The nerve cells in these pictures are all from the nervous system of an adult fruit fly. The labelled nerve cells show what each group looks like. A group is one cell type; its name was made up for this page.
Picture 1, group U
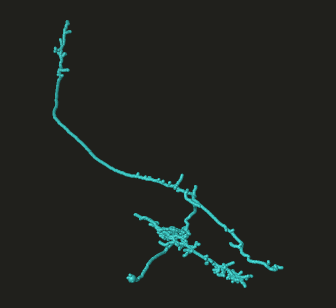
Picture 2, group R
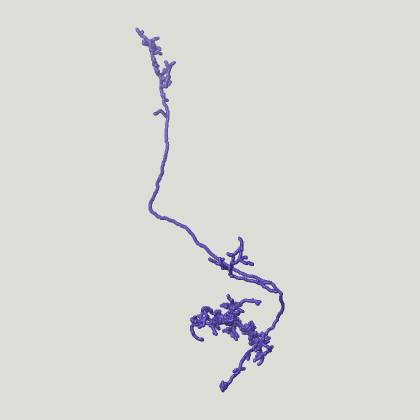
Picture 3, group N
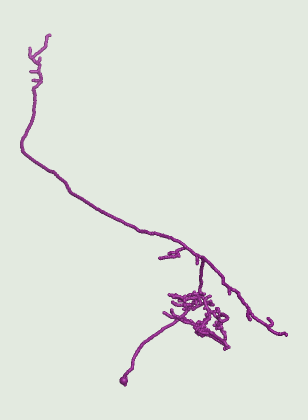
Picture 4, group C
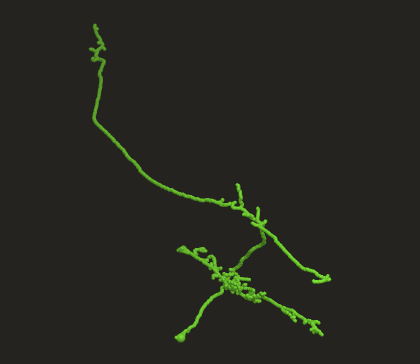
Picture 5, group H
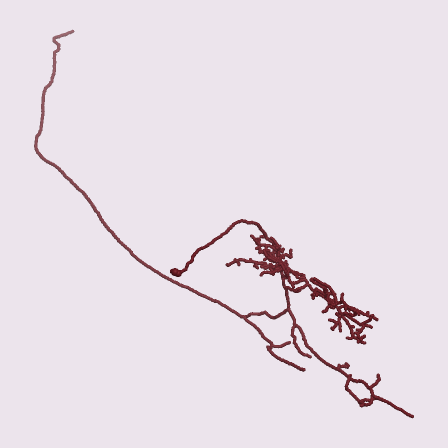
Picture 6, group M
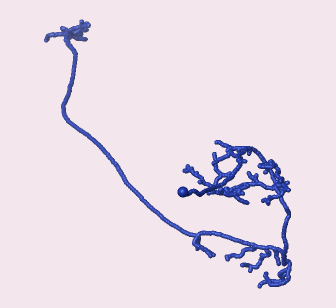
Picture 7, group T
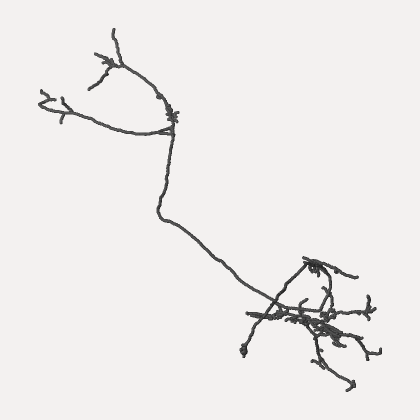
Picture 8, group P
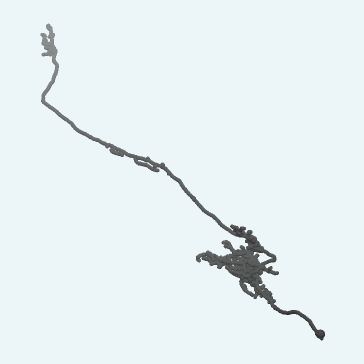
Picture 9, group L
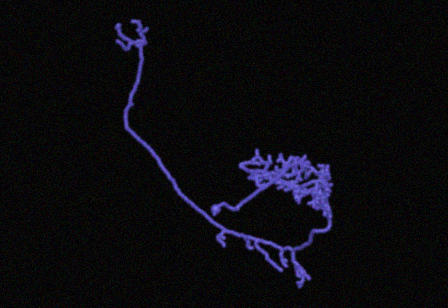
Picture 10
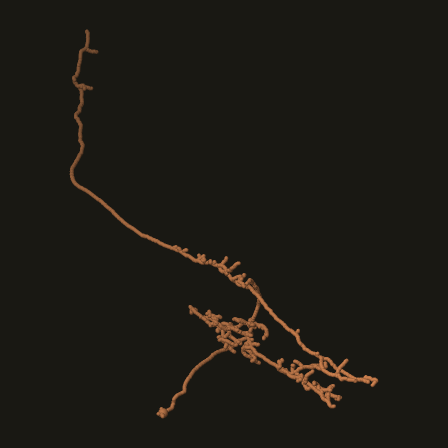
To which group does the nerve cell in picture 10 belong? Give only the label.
group U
